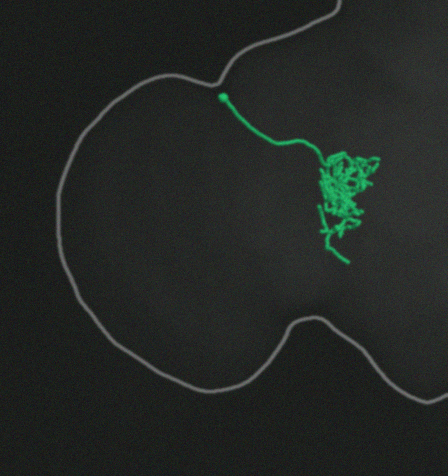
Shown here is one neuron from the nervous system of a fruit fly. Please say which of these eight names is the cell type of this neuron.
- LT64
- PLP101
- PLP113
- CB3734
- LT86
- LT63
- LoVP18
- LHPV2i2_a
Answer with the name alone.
CB3734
